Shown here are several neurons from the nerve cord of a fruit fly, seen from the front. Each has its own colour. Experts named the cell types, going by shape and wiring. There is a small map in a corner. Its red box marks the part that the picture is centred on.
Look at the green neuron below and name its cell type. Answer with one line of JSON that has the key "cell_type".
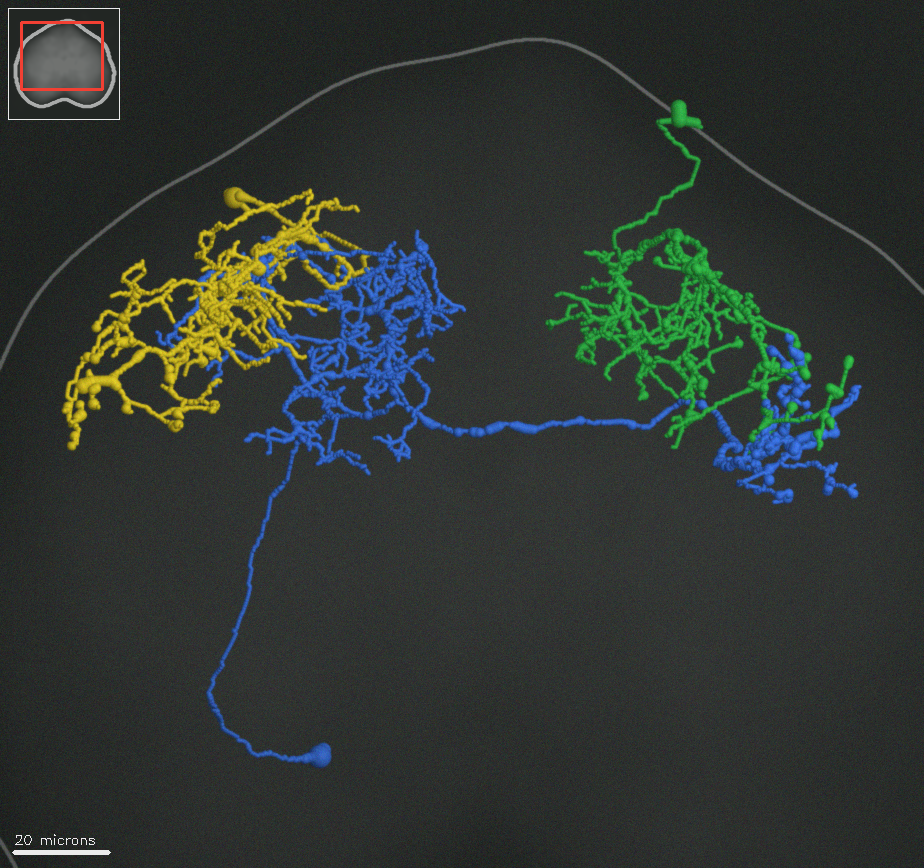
{"cell_type": "IN03B062"}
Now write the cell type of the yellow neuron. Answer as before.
{"cell_type": "IN03B063"}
